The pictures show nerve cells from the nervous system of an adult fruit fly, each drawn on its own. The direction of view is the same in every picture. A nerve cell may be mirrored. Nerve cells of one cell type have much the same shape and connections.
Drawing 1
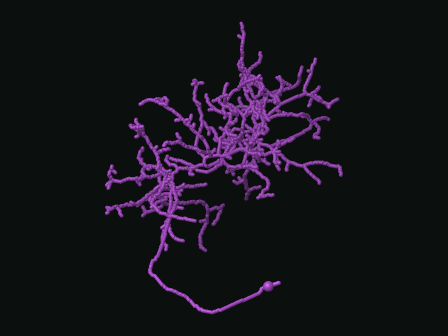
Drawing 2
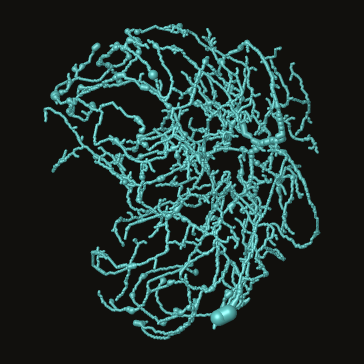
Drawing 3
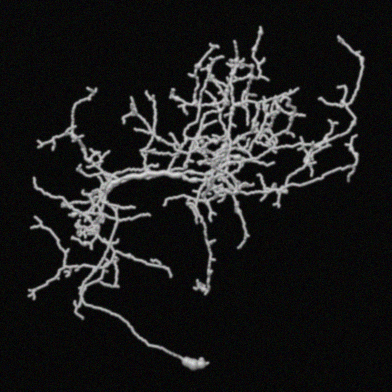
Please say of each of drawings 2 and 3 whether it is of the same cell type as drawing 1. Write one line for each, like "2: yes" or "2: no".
2: no
3: yes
